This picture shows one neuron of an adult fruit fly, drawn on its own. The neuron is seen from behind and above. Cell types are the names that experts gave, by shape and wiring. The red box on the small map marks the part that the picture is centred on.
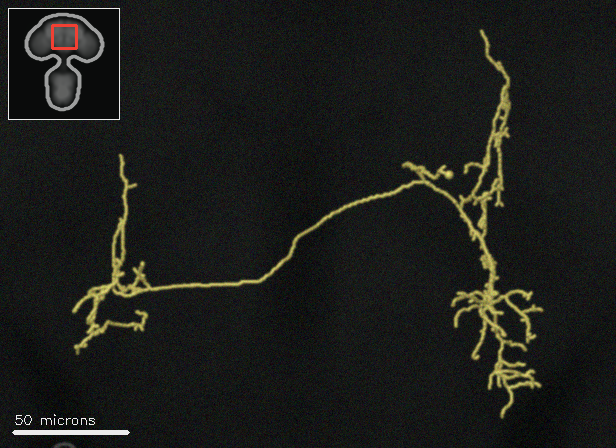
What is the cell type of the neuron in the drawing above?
CB4106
